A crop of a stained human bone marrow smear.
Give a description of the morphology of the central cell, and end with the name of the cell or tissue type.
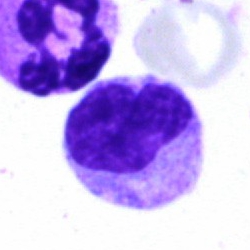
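A notch cuts into the upper edge of the nucleus, giving it a folded shape. The nucleus lies in the upper part of the cell, so most of the cytoplasm sits below it. That cytoplasm is pale lilac-blue and holds fine pinkish-purple granules. The cell is a metamyelocyte.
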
